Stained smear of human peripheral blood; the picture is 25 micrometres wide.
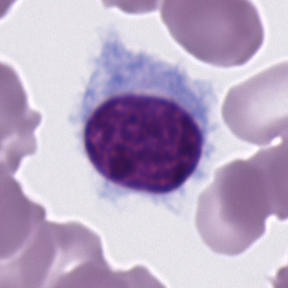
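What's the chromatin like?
Moderately condensed, in a patchy, strand-like pattern.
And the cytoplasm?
Pale blue, with a wider rim above the nucleus than below it, and a ragged edge carrying fine hair-like projections.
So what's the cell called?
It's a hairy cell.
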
